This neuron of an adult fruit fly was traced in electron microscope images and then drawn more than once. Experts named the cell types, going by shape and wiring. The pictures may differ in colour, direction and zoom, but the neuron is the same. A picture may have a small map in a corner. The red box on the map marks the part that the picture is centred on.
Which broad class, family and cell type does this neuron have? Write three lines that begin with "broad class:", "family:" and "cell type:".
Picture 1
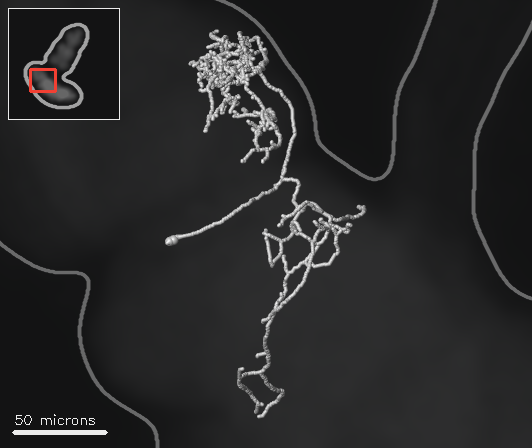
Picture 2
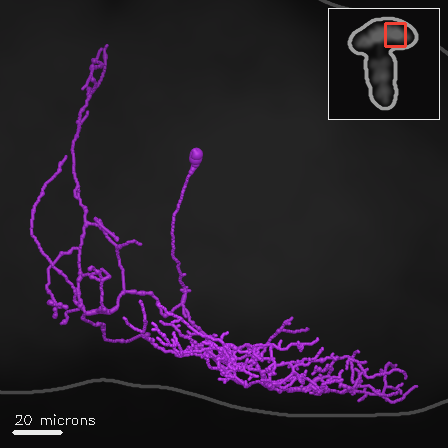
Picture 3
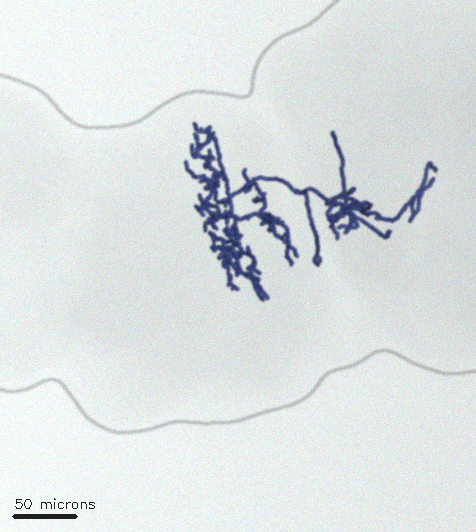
broad class: visual projection neuron
family: LPT
cell type: LPT31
